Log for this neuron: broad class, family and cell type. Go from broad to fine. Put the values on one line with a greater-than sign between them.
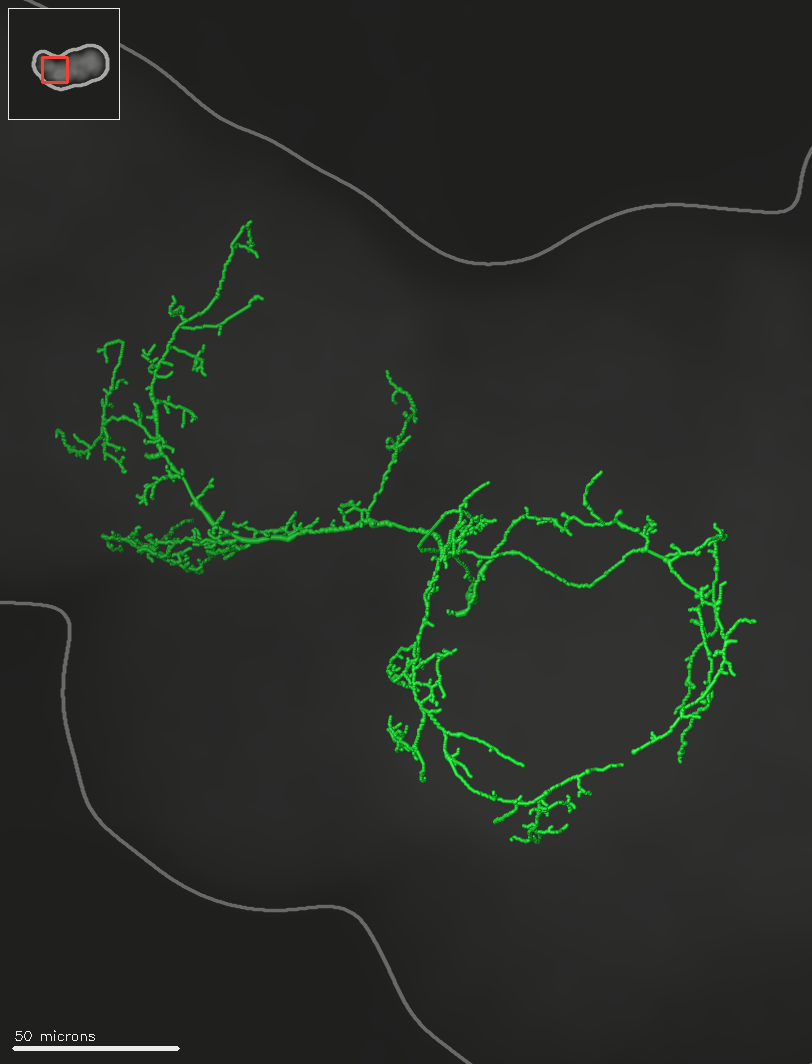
nerve-cord intrinsic neuron > hemilineage 03A > IN03A052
